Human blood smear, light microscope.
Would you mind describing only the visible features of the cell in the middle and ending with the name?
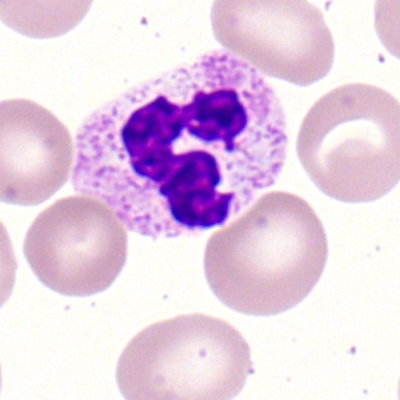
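The outline of this cell is roughly round, with a smooth edge. Its chromatin stains dark purple and is coarsely clumped. Cytoplasm is plentiful and pale pink-lilac, with fine pinkish-purple granules scattered throughout. The cell is a segmented neutrophil.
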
